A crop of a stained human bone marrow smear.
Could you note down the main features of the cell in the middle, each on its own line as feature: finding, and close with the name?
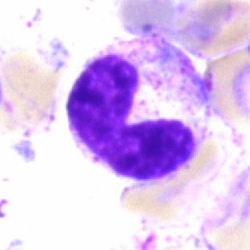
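Nucleus: kidney-shaped, I think, with a deep notch opening to the right
Chromatin: dense, dark purple, coarsely clumped
Cytoplasm: very pale, almost colourless
Granules: fine, pink-violet, scattered through the cytoplasm, it seems
Name: band neutrophil, I'd say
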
